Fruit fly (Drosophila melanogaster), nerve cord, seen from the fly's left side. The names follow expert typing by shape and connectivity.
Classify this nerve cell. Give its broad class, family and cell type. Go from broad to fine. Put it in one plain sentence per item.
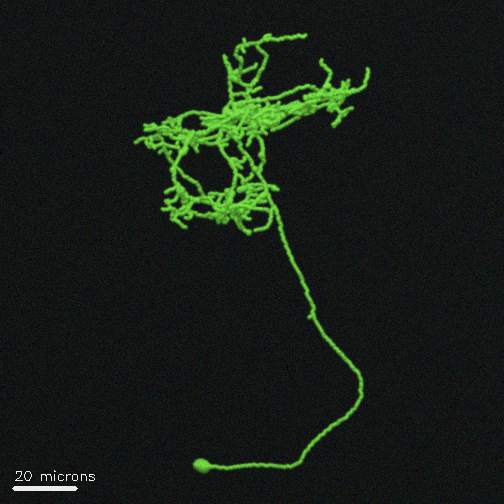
A nerve-cord intrinsic neuron of hemilineage 00A, type IN00A056.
